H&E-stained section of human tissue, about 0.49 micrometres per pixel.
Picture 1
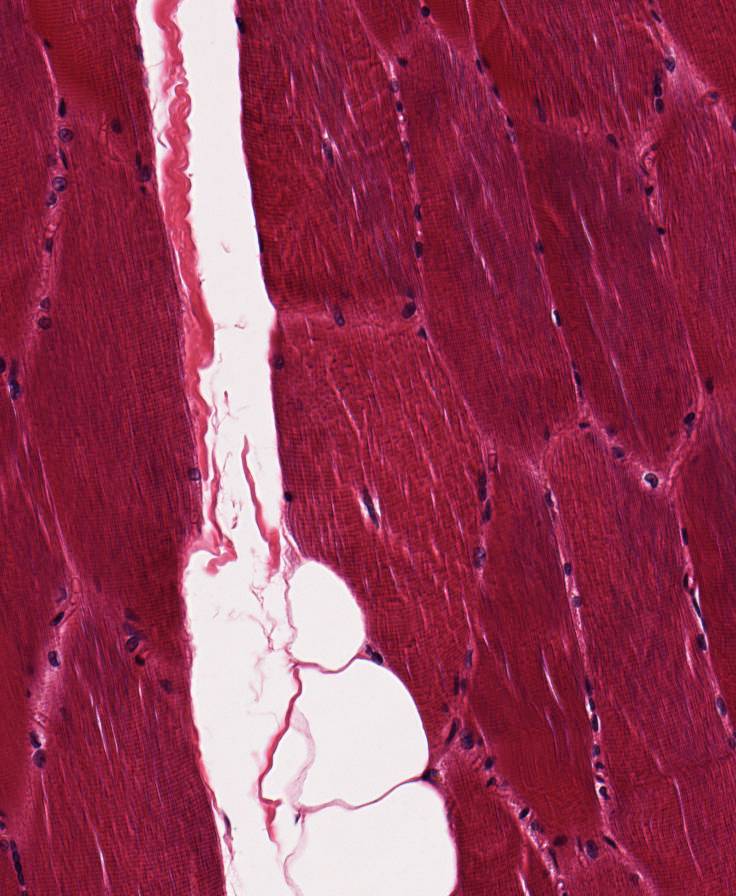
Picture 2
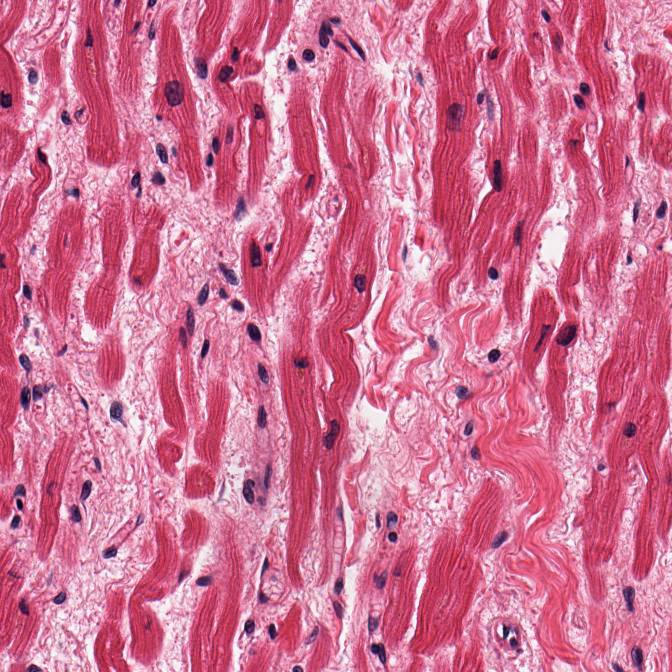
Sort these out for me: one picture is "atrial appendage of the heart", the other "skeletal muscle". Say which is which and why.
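Here, picture 1 shows skeletal muscle and picture 2 shows atrial appendage of the heart. Start with the nuclei: in skeletal muscle the small, dark, flattened-oval nuclei sit at the edges of the fibres, while in the atrial appendage each fibre's nucleus lies in the centre. Now look along the fibres in picture 1 for fine cross-striations running across their width; the cytoplasm there is deep red, and only thin, pale strands of endomysium lie between neighbouring fibres. In picture 2, elongated deep pink fibres run roughly top to bottom across the field, and several of them divide into branches. Between those fibres you can also find small dark oval nuclei lying singly, scattered through the tissue.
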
